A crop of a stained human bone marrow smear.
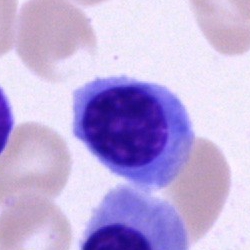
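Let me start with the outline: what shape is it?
Roughly round.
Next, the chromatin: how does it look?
Dark purple with scattered paler patches, which gives it a mottled appearance.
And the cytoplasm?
It is blue, its rim widest on the right side, with no granules visible.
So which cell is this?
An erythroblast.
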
